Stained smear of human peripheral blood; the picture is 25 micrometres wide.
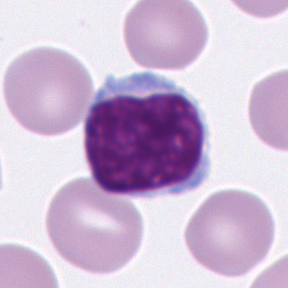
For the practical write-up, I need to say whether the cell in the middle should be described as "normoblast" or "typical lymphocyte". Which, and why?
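Typical lymphocyte. Nucleus a single unlobed mass, about 10 micrometres across, filling about 80% of the cell's area. Chromatin dense and coarsely clumped. Cytoplasm a narrow rim, widest above the nucleus. Cell edge ragged, with small irregular projections. Cell width about 1.5 times that of a red cell lying whole in view.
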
